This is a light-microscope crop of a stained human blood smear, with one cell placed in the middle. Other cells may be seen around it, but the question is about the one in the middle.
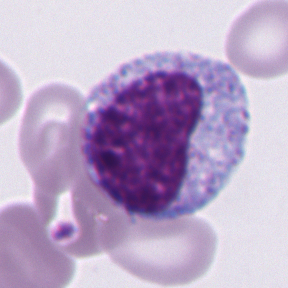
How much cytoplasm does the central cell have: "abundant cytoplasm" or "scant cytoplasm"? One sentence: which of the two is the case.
Its cytoplasm is plentiful around the nucleus.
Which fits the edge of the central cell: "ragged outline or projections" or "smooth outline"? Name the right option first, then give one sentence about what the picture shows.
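Smooth outline. The cell outline is round and smooth.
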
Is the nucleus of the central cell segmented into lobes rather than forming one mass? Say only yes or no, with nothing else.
No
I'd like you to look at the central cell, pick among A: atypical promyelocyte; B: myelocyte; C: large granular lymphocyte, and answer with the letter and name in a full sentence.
The cell right in the middle is a myelocyte, so option B is the one.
